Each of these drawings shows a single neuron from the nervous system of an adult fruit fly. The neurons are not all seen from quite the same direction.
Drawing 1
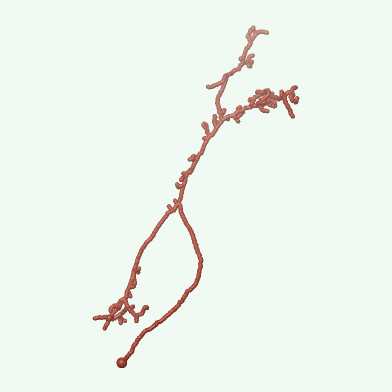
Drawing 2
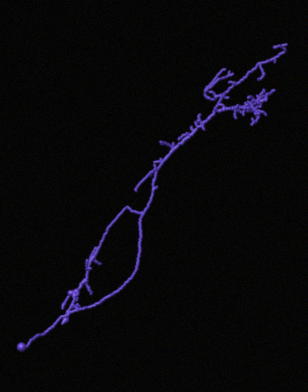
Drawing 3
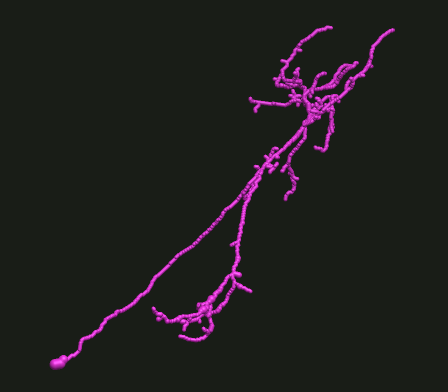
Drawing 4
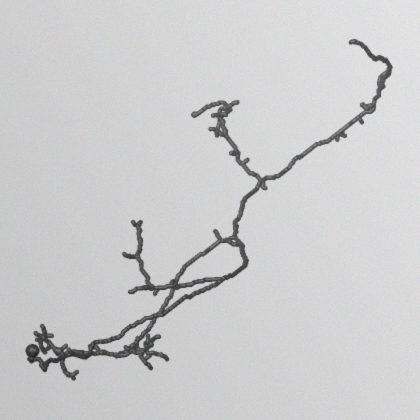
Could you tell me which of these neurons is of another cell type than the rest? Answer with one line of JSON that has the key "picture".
{"picture": 4}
